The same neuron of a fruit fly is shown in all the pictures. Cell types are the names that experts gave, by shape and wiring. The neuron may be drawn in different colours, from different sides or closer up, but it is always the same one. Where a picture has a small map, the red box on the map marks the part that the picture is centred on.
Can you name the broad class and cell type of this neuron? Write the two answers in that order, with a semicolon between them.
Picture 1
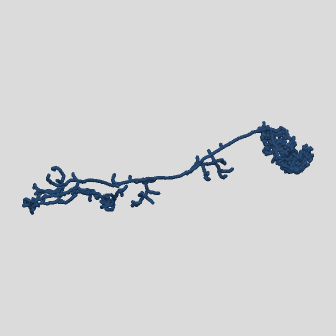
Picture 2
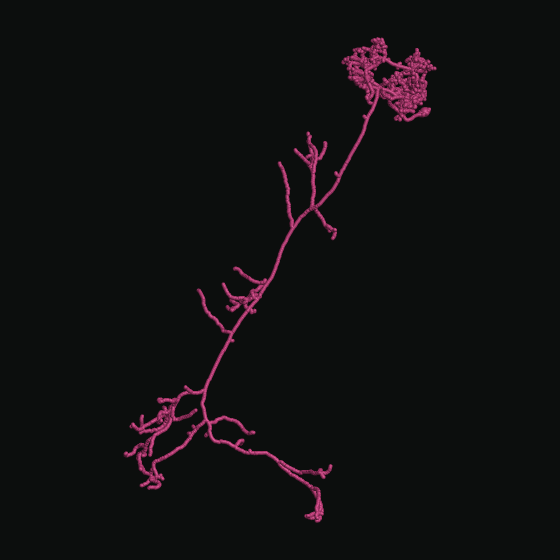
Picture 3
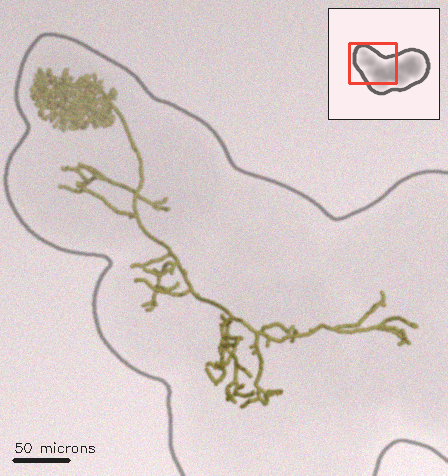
nerve-cord intrinsic neuron; INXXX058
